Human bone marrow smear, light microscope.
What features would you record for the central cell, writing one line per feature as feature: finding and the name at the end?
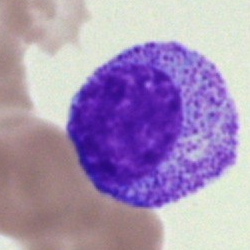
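Nucleus: off-centre, toward the left side
Cytoplasm: a broad crescent on the right side
Colour between granules: pale lilac-blue
Granules: numerous, purple, scattered throughout the cytoplasm
Name: myelocyte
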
